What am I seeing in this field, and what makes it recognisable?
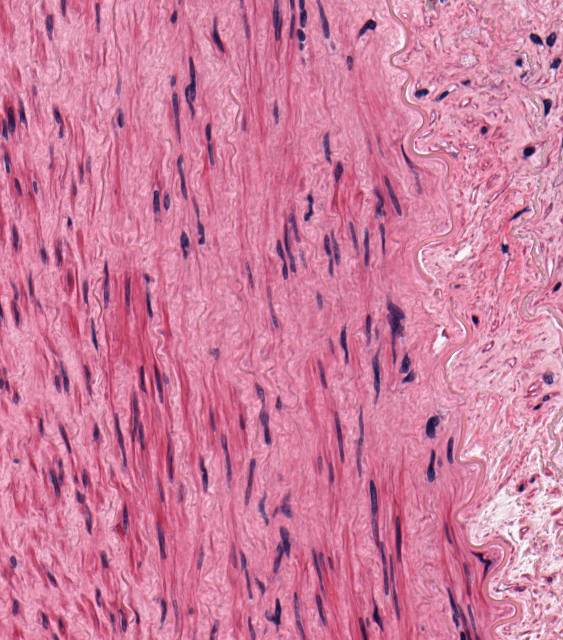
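Tunica media of an artery. Dense smooth muscle band, roughly the left three-quarters of the field; cells parallel, top to bottom, slight slant. Nuclei dark, elongated, cigar-shaped, blunt-ended.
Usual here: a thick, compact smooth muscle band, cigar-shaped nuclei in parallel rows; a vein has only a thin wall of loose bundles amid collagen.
Right of a wavy line: narrower strip of looser, paler pink tissue along the right edge; fibres irregular, nuclei sparse, scattered.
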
